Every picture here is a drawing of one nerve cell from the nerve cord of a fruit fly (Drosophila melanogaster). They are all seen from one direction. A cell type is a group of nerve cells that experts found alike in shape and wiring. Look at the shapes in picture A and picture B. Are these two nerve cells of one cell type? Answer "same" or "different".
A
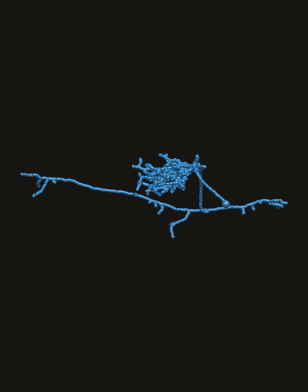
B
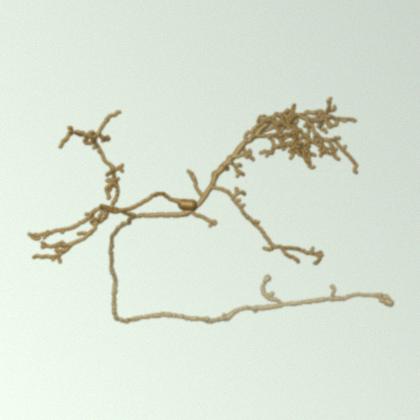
different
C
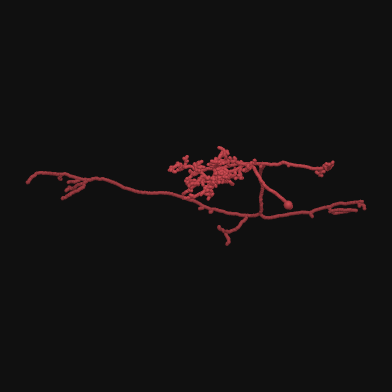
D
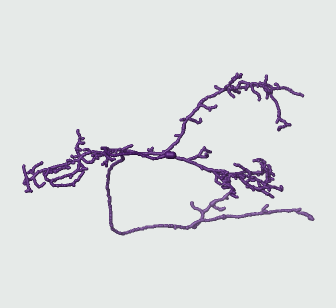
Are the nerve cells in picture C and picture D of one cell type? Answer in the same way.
different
